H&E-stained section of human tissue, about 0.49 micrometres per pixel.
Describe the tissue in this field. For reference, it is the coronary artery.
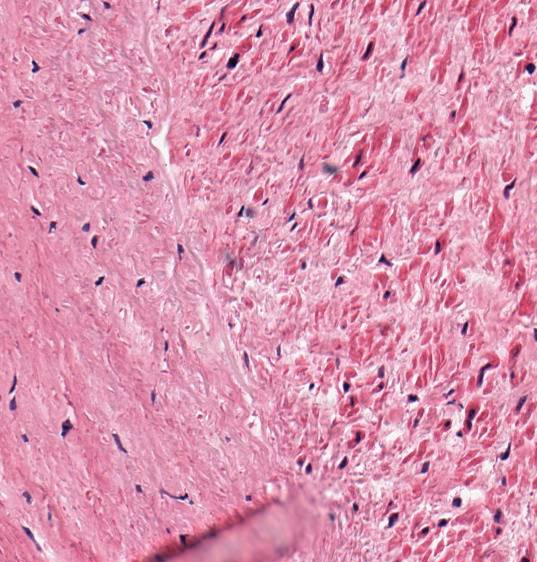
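Two zones make up this field. On the left, dark elongated nuclei are sparse and widely spaced. The right zone stains a deeper pink and holds more nuclei than the left. Its cells appear as short oval and irregular eosinophilic profiles, as if cut across or obliquely.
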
